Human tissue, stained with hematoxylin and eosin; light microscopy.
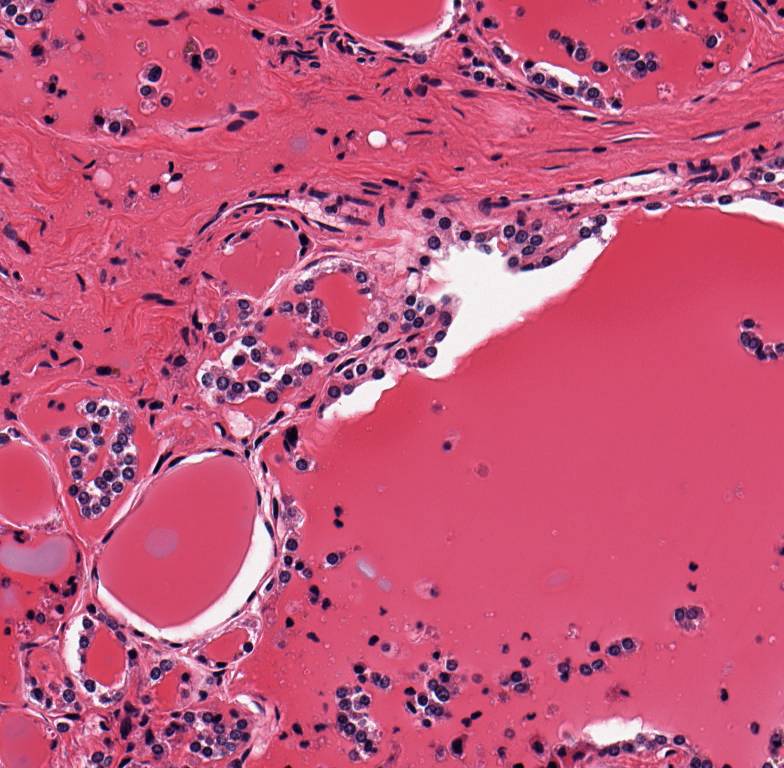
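Thyroid: one very large colloid-filled follicle takes up most of the right half, with smaller follicles of varying size crowded at lower left. A single layer of flattened to cuboidal cells with round dark nuclei lines the follicles. Small clusters of detached epithelial cells are scattered in the lower part of the large follicle's colloid.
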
